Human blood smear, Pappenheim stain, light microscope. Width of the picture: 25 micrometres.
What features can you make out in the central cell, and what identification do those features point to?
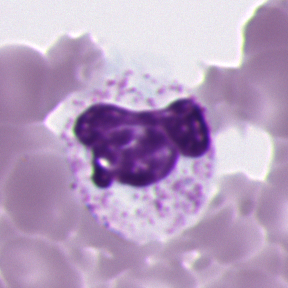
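The cell outline is roughly round. Its chromatin is dense and dark purple, and no nucleoli are visible in the nucleus. The cytoplasm is plentiful and very pale, almost colourless. It is a segmented neutrophil.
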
